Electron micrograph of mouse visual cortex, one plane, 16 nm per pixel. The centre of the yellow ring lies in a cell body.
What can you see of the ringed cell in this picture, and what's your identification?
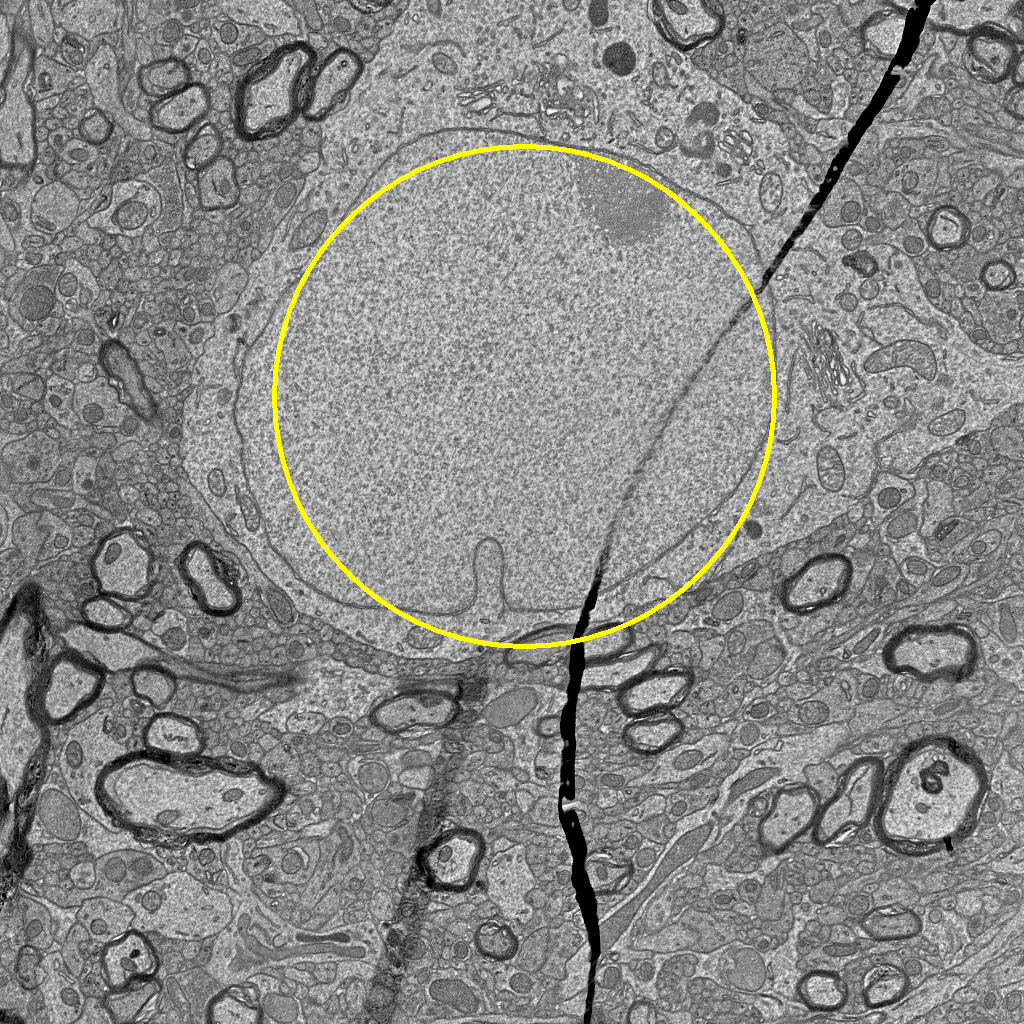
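Big round nucleus here, and its whole outline is in the picture. The envelope has one narrow, finger-like infolding at the bottom. In the upper right of the nucleus there's a darker, finely textured patch. A dark crack also crosses it from upper right to the bottom of the picture. It's an excitatory neuron.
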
